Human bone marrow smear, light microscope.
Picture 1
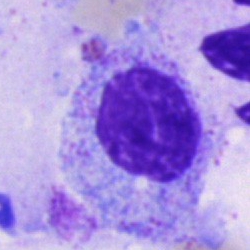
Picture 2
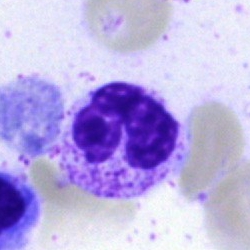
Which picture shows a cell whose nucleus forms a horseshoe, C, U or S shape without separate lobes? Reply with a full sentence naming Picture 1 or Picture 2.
Picture 2 shows a cell whose nucleus forms a curved band without separate lobes.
